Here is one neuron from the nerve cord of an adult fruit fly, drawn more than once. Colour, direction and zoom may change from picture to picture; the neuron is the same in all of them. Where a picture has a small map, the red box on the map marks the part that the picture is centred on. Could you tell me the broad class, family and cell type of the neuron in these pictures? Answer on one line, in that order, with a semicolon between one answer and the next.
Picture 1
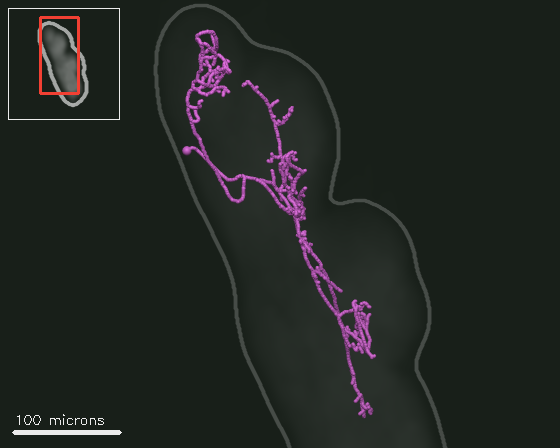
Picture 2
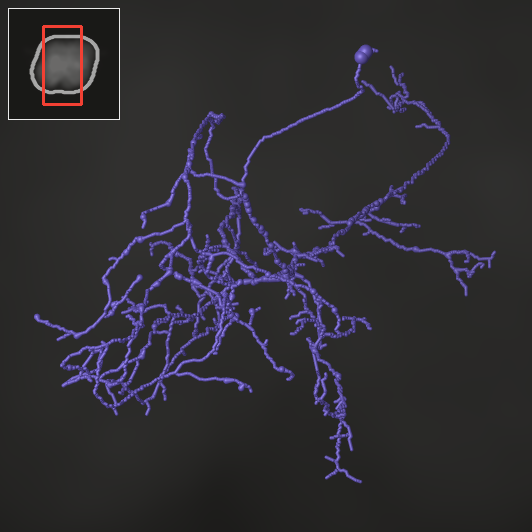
nerve-cord intrinsic neuron; hemilineage 23B; IN23B035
